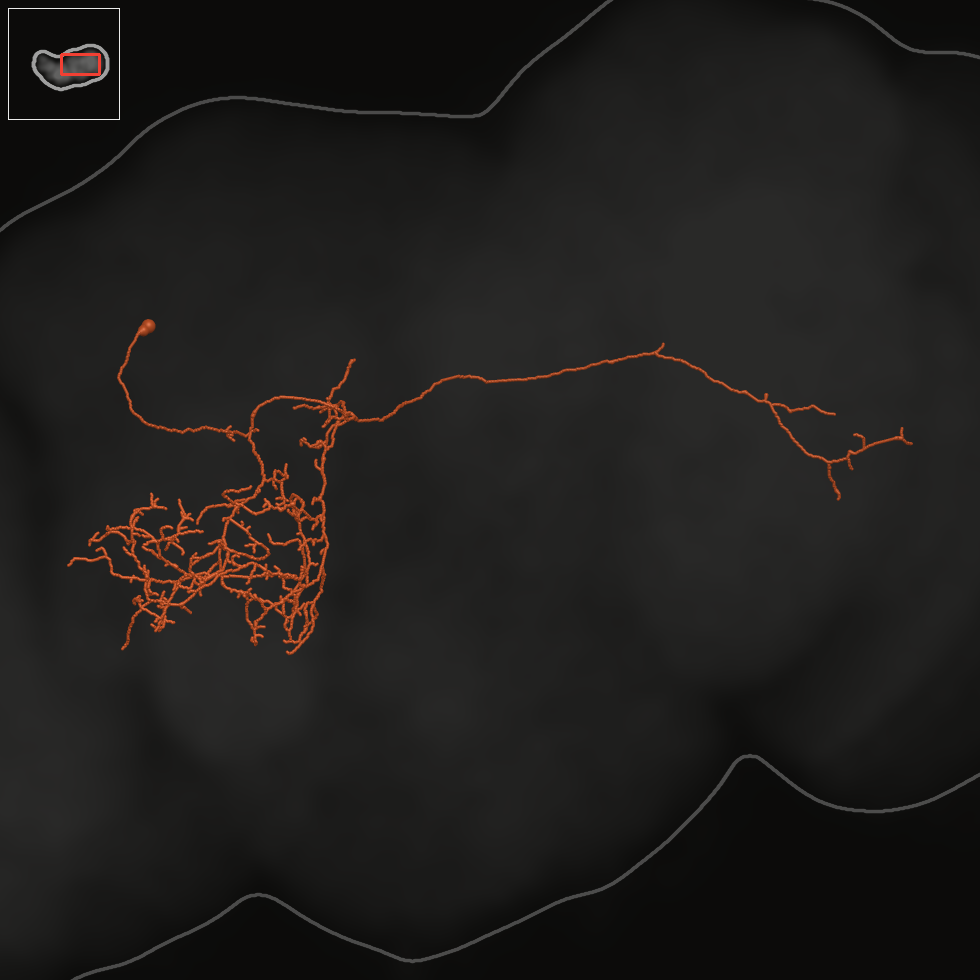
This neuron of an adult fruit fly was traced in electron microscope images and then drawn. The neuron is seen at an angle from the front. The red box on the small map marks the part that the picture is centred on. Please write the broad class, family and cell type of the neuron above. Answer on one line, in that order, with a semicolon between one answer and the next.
central-brain intrinsic neuron; hemilineage DL1_ventral; CB1534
